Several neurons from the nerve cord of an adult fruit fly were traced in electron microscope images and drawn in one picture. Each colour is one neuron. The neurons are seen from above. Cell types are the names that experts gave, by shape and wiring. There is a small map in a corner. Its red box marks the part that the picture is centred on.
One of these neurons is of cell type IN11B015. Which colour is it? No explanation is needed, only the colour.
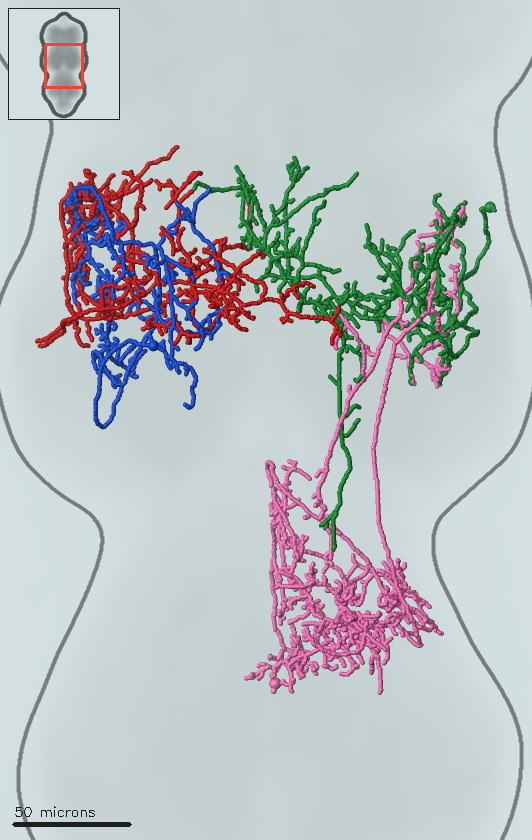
blue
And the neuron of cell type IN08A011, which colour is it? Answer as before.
red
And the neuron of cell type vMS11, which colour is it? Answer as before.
green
